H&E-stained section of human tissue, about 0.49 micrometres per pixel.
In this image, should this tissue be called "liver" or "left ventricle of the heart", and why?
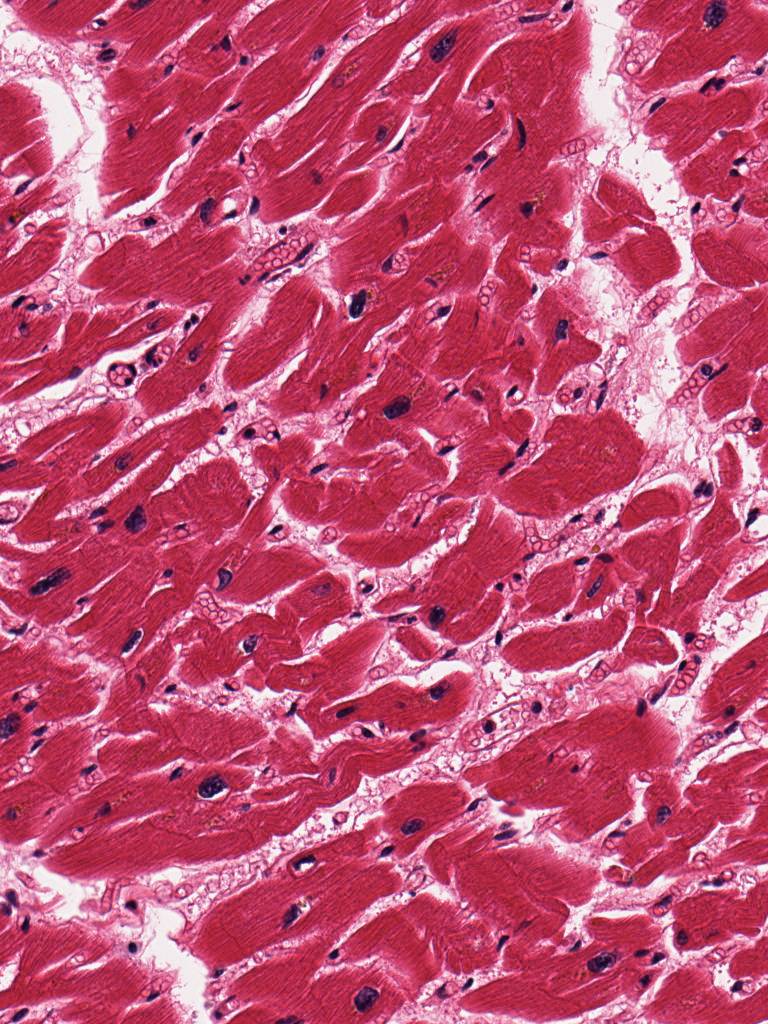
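The answer is left ventricle of the heart.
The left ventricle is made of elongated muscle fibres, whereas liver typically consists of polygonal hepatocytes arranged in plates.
This field shows muscle fibres with their nuclei lying centrally within them, which sides with the left ventricle. Fine golden-brown granules lie in the cytoplasm near some fibre nuclei. White clefts separate many fibres from the surrounding tissue across the field, and no epithelium or glands are present.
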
